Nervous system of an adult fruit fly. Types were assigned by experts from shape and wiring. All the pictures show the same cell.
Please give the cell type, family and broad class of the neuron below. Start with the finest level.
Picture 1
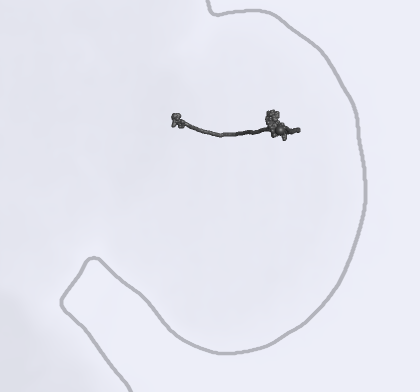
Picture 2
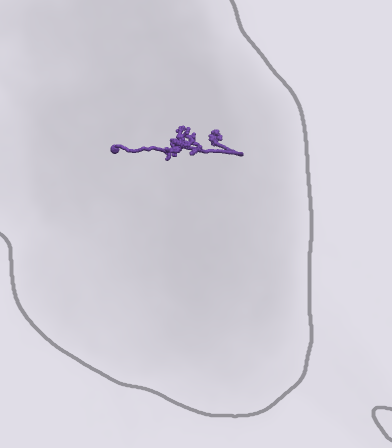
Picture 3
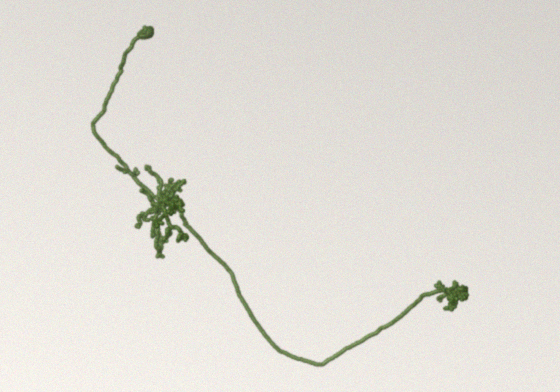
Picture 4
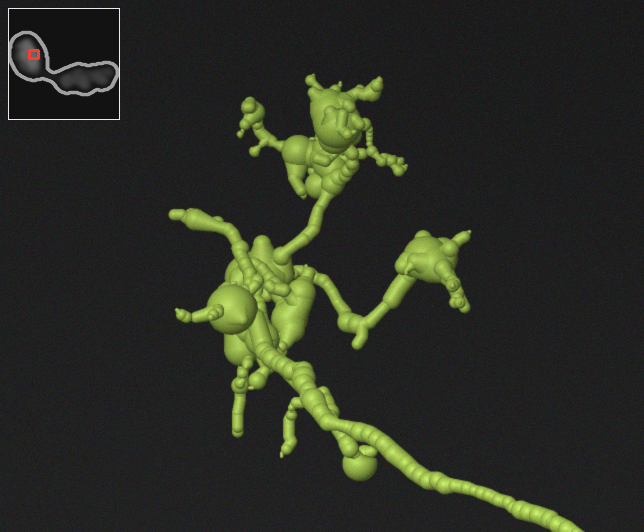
Tm29; Tm; optic-lobe intrinsic neuron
